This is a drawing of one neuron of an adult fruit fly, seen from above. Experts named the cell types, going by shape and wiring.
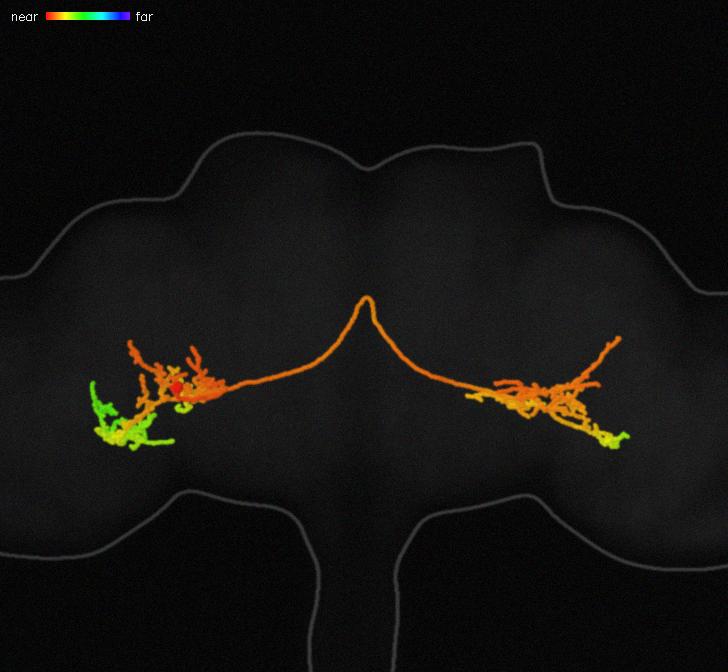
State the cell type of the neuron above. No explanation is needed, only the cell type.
SLP462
